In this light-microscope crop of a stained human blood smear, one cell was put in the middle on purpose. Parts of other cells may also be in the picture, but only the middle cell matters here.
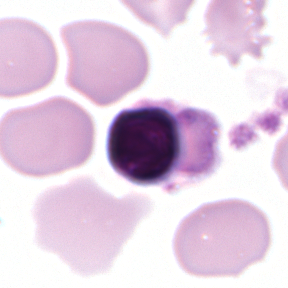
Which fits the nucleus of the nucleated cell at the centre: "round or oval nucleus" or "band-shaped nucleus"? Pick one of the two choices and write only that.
Round or oval nucleus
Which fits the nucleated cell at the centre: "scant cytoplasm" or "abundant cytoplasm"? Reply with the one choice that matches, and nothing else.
Scant cytoplasm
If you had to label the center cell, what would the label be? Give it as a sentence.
The target cell in the middle of the crop is a normoblast.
